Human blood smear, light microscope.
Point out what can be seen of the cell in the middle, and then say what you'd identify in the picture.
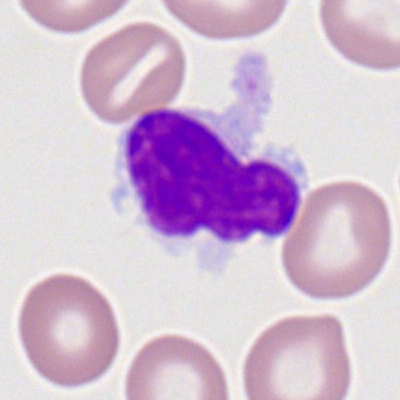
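Outline irregular and ragged, not smooth or round. Longest tuft of cytoplasmic projections extends upward from top of cell. Cytoplasm pale blue-grey. No nucleoli visible in nucleus. Cell: lymphocyte.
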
